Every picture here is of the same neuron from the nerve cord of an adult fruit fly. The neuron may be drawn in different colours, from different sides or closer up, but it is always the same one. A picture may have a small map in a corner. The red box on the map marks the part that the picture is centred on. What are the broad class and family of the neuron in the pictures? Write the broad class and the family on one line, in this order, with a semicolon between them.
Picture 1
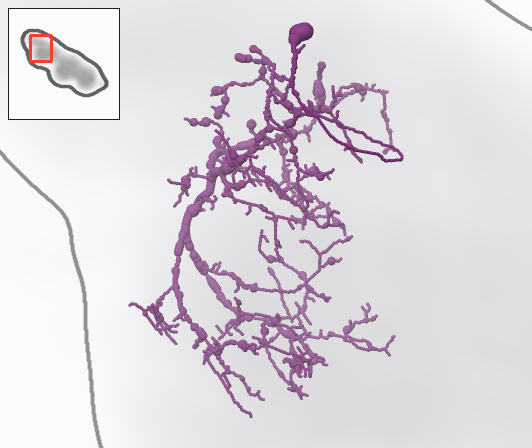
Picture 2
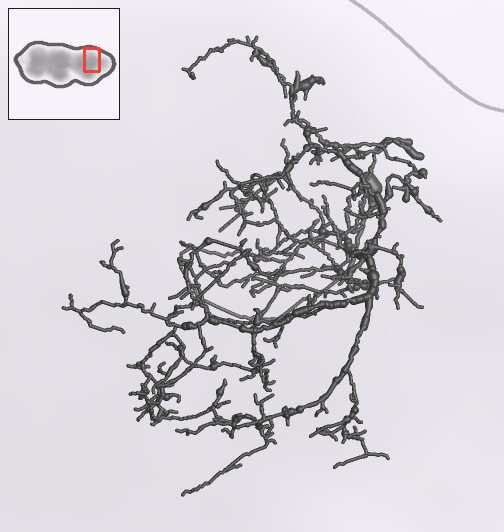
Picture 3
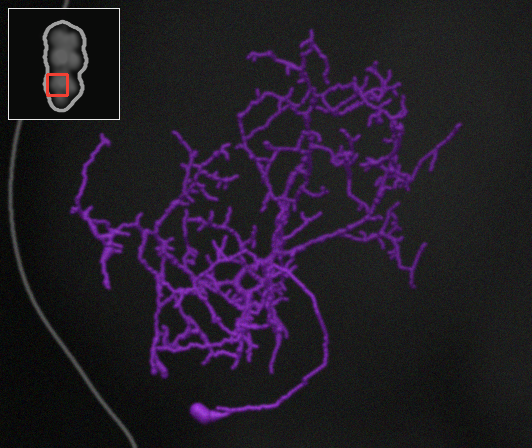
nerve-cord intrinsic neuron; hemilineage 03A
